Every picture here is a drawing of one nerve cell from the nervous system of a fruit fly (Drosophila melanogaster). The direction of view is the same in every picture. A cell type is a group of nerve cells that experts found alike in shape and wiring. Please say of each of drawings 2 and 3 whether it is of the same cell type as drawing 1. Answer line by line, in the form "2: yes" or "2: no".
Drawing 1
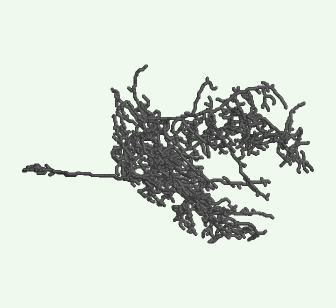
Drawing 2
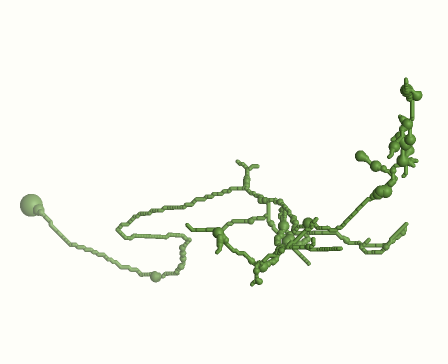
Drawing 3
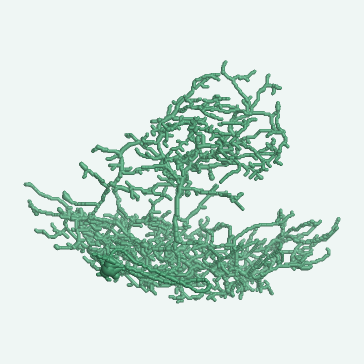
2: no
3: yes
